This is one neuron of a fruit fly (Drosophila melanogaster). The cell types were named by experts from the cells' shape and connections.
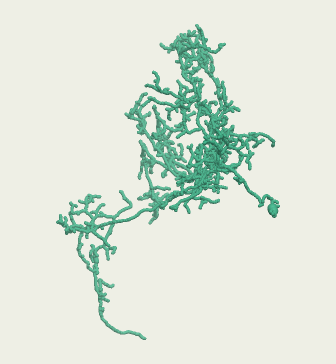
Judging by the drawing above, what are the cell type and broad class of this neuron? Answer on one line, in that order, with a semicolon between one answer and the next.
SAD094; central-brain intrinsic neuron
